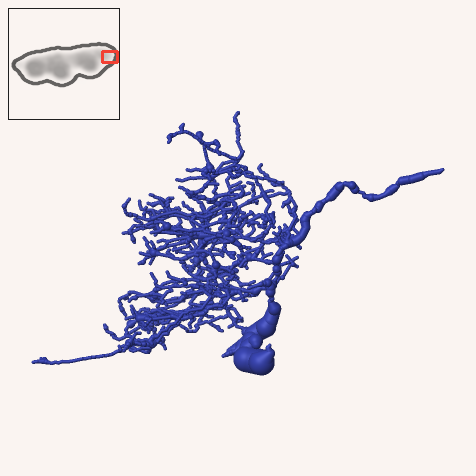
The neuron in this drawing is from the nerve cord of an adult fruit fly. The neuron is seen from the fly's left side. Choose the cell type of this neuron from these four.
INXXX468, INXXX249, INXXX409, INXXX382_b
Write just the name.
INXXX409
